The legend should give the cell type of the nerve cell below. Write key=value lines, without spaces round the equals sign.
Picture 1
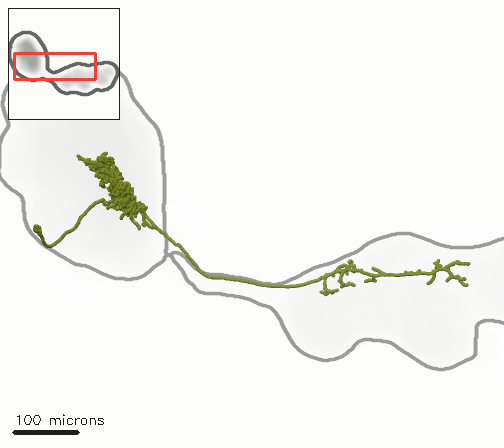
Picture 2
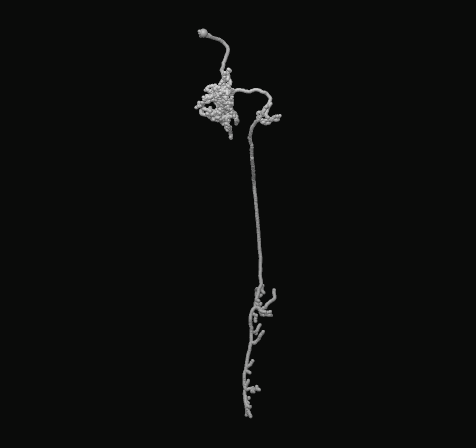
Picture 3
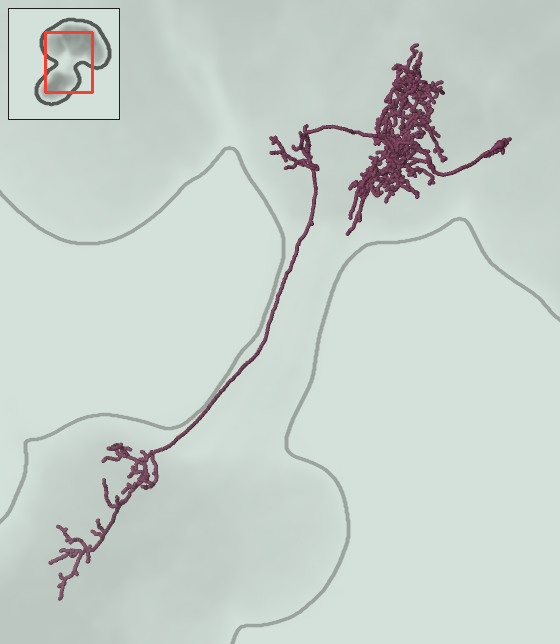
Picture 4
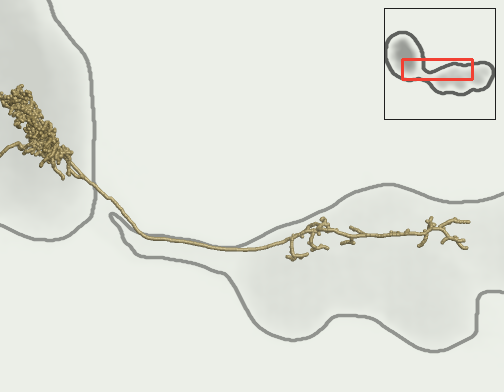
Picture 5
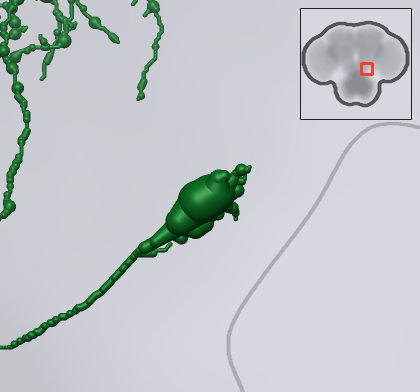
cell_type=DNg71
